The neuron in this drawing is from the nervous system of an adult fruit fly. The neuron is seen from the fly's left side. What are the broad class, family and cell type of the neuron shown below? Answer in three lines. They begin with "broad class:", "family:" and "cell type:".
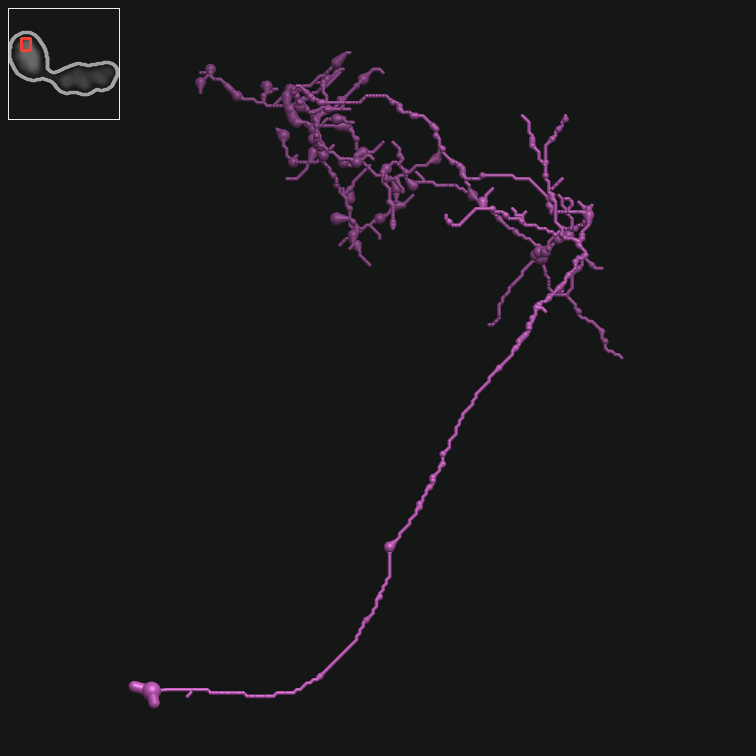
broad class: central-brain intrinsic neuron
family: hemilineage SLPal5
cell type: SIP005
